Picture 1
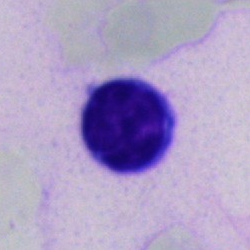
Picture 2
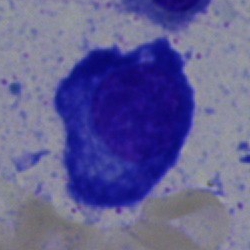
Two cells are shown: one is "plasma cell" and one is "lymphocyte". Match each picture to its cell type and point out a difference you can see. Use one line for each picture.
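Picture 1: lymphocyte. Cytoplasm is scant, with at most a very thin rim around the nucleus.
Picture 2: plasma cell. The cytoplasm is abundant, forming a broad band to the left of and below the nucleus.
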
